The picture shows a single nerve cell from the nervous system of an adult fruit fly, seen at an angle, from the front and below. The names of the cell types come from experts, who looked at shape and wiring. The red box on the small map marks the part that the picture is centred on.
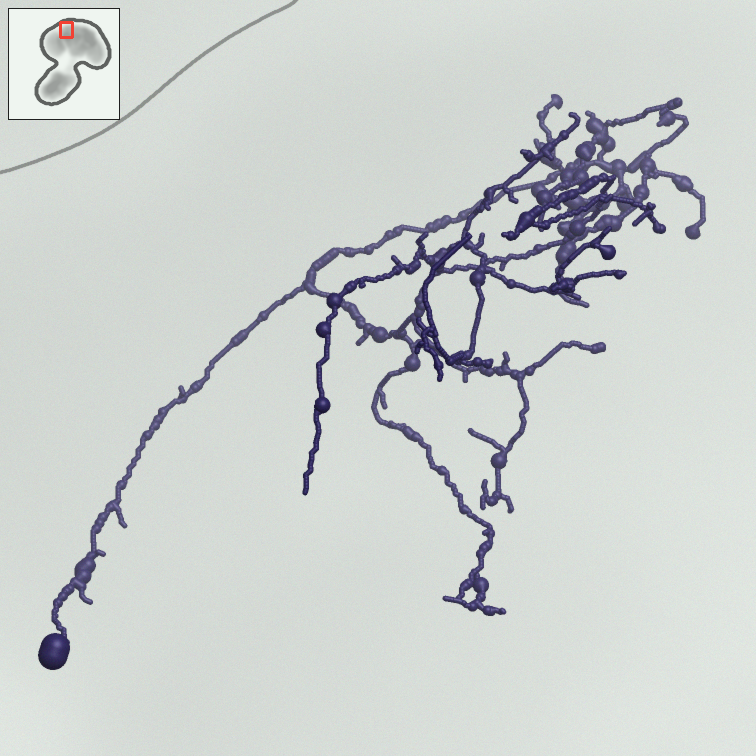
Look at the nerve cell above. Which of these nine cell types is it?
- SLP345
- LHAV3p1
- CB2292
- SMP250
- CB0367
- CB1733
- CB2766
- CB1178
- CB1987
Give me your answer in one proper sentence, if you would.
The neuron here falls under cell type CB1987.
